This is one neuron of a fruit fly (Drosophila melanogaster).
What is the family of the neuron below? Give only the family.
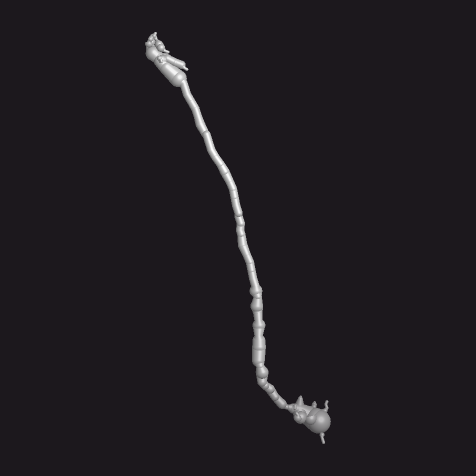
L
